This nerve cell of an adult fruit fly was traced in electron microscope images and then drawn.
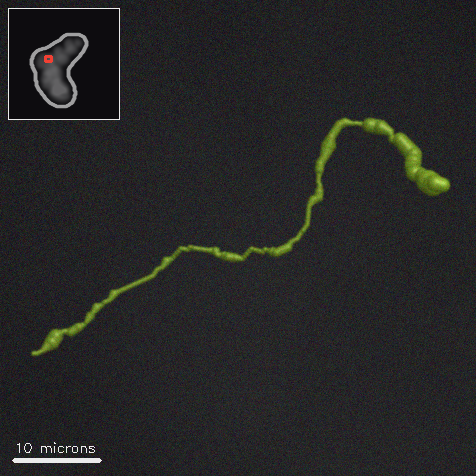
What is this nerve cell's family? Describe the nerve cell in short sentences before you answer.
By the scale bar it is about 50 microns wide in this view. There are a dozen or fewer branch ends. This is a photoreceptor or other optic-lobe sensory neuron. Its family is called class visual.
